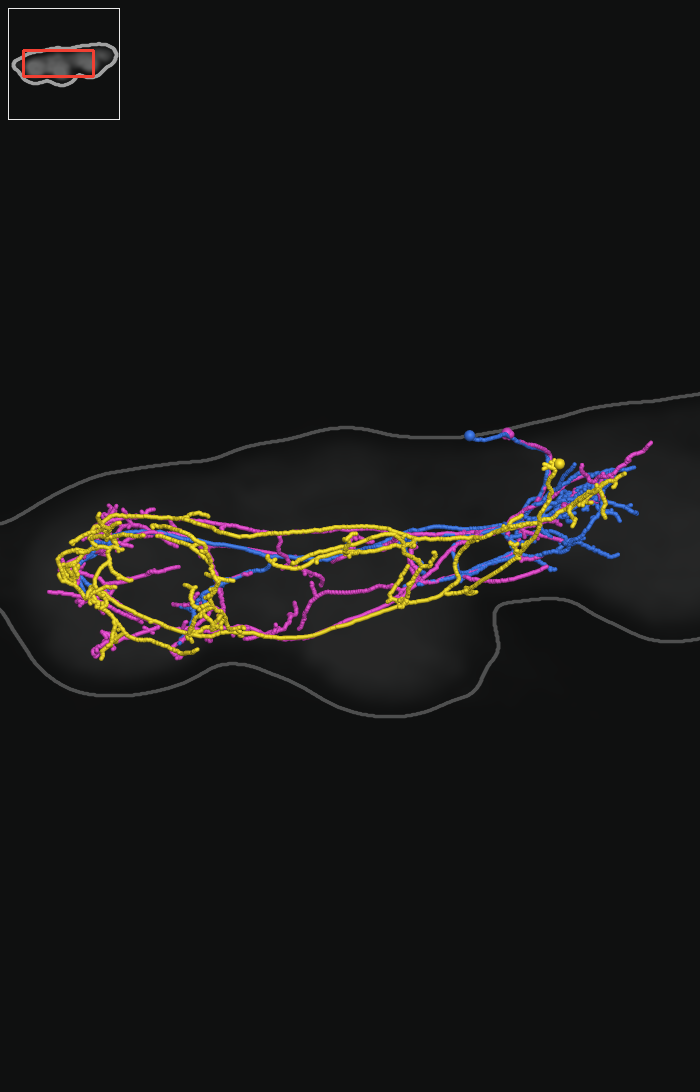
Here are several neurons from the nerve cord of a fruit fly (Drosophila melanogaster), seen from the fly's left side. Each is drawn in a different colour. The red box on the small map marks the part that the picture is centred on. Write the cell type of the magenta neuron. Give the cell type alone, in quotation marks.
"IN17A037"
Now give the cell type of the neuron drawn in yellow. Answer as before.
"IN17A053"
